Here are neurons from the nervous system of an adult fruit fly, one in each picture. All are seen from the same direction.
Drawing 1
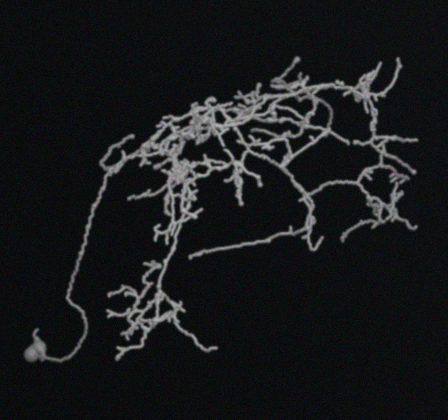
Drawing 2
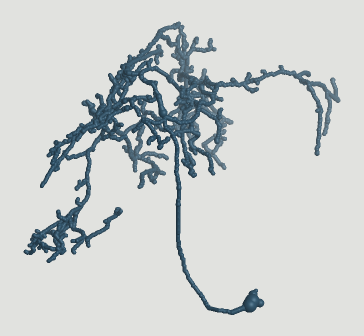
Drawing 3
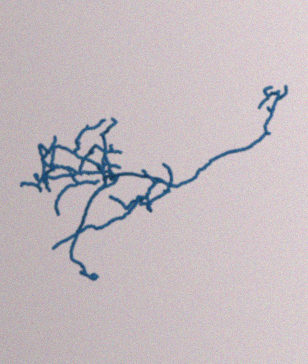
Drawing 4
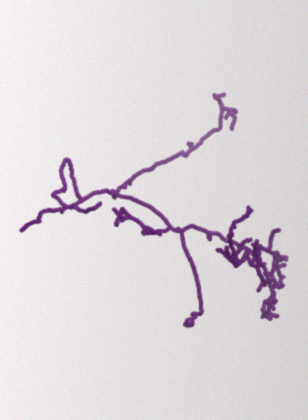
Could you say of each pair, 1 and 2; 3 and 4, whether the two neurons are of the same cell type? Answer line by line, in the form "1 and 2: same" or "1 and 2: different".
1 and 2: same
3 and 4: same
